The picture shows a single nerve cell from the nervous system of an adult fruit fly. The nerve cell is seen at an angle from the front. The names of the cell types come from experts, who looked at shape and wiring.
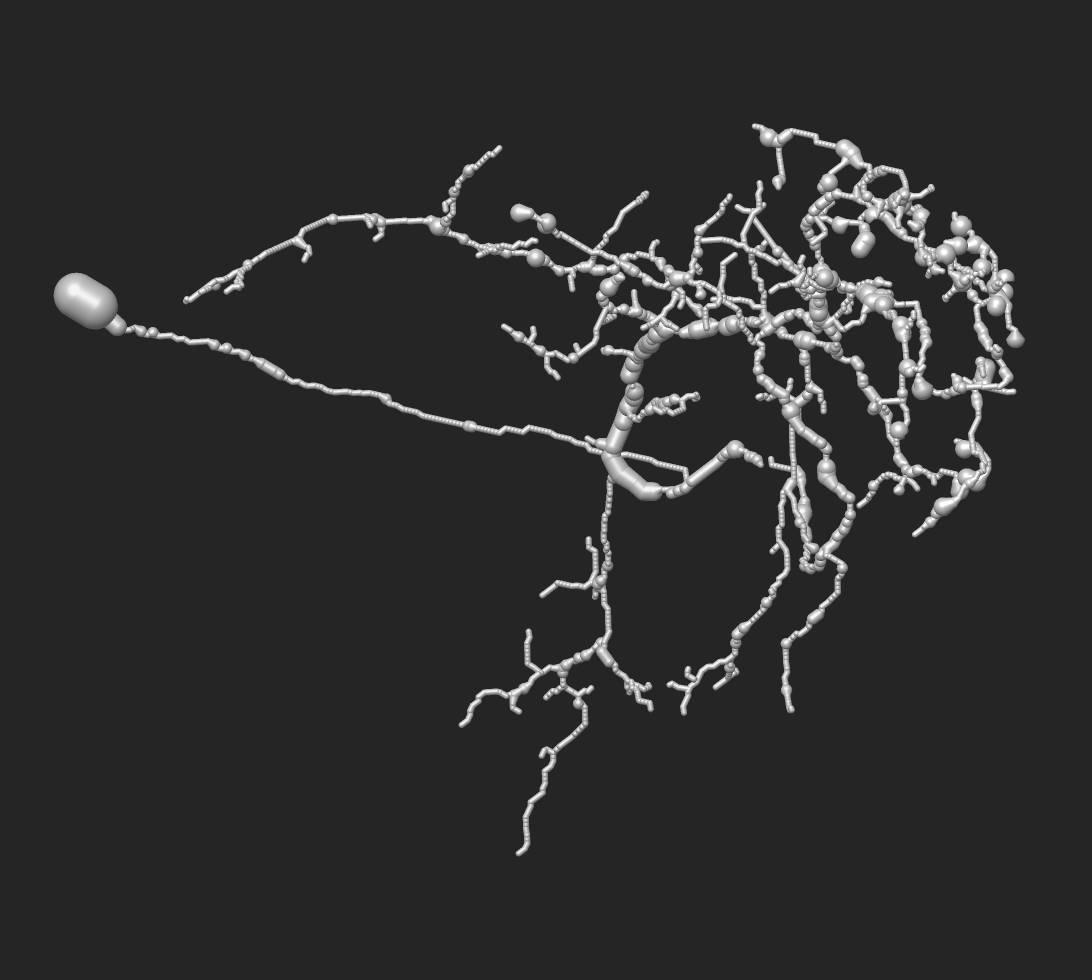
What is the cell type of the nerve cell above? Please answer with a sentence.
The cell type is SLP372.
